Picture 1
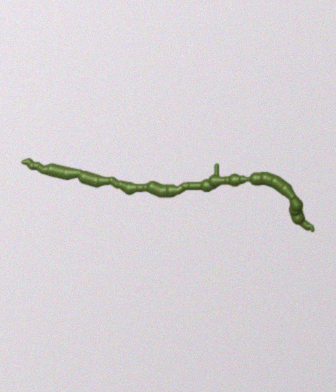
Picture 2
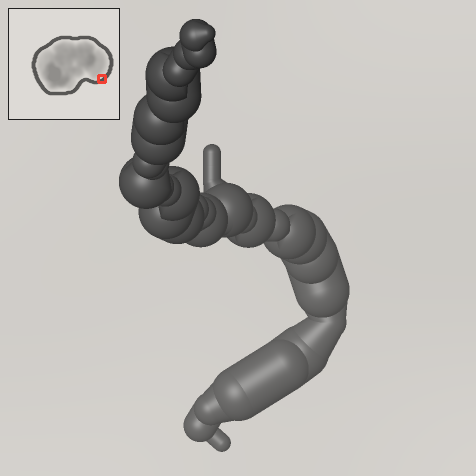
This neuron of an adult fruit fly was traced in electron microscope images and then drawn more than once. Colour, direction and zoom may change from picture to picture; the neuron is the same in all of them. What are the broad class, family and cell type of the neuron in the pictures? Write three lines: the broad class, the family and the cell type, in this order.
photoreceptor or other optic-lobe sensory neuron
class visual
R1-R6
